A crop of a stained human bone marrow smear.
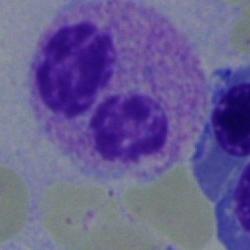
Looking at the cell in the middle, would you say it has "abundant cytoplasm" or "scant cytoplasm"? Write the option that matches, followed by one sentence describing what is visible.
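Abundant cytoplasm. The cytoplasm is abundant, with its widest part on the right side of the cell.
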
